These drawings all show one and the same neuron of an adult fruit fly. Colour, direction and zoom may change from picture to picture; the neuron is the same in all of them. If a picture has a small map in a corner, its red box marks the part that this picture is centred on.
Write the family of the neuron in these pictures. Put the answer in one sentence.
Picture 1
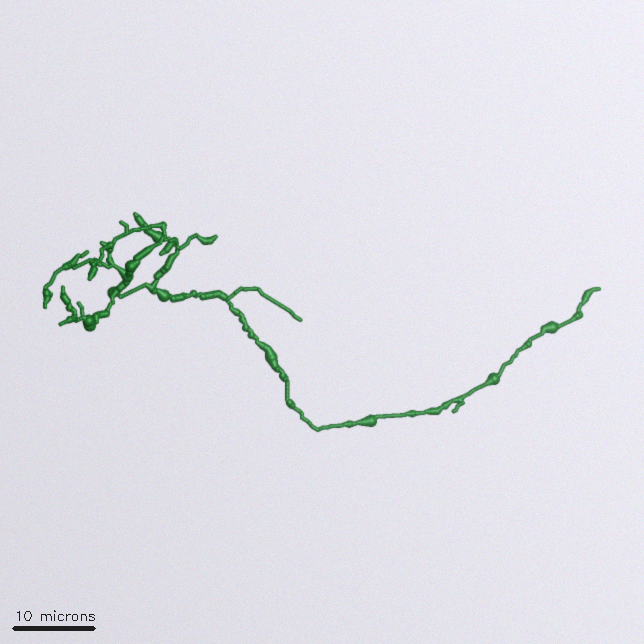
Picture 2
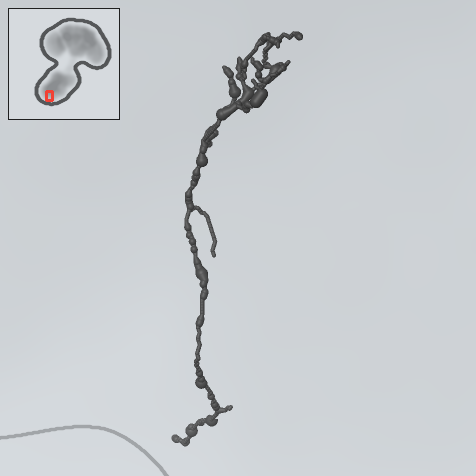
The family is class mechanosensory tactile.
